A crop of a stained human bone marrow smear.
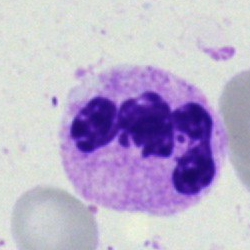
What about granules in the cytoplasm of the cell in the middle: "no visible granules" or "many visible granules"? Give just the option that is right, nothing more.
Many visible granules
